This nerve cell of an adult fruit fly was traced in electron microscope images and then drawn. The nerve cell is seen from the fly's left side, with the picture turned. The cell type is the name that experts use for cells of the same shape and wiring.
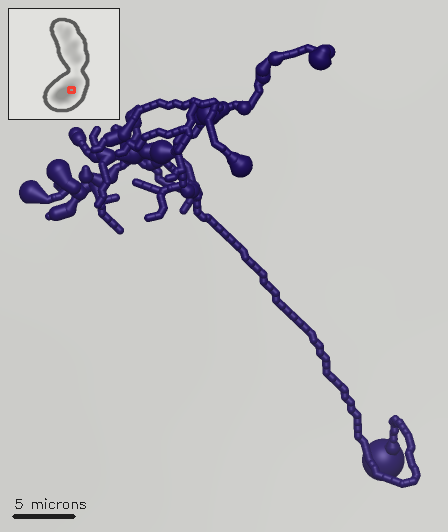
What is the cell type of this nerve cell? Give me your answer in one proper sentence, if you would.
This nerve cell is a member of the Cm2 cell type.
